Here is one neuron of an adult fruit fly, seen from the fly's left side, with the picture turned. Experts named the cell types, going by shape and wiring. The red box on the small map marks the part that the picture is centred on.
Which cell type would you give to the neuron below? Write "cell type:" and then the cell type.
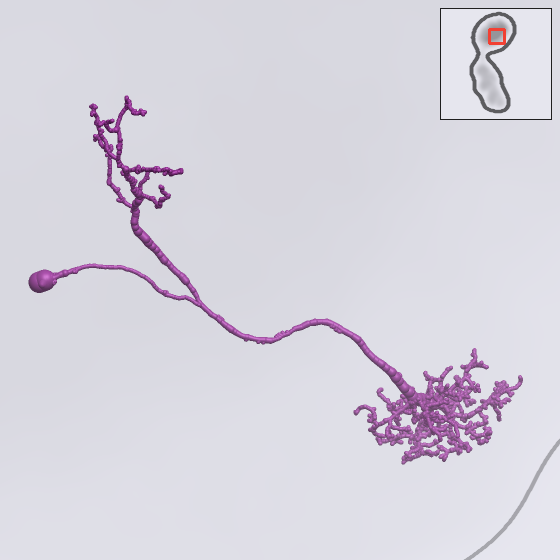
cell type: LC4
